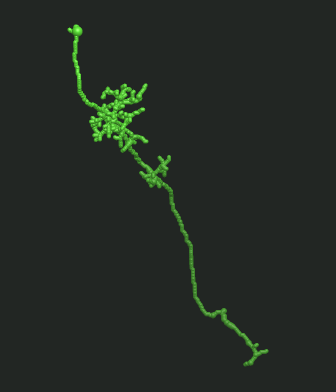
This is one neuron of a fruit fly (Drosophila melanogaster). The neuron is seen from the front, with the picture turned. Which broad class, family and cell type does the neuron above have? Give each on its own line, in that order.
optic-lobe intrinsic neuron
Tm
Tm4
